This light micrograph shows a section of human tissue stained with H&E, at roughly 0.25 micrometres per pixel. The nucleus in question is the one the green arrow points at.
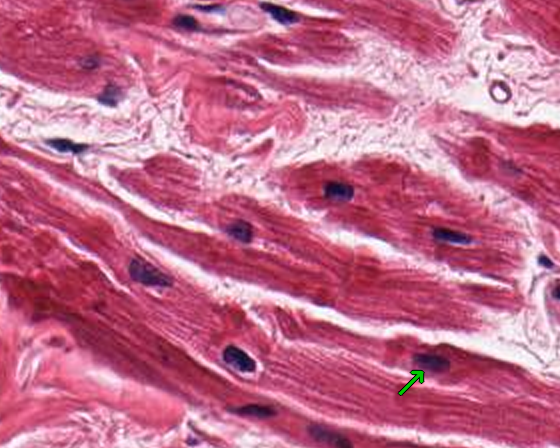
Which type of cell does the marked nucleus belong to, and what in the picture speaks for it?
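This is a cardiomyocyte. The nucleus is oval and drawn out along the length of the fibre, and it is about as large as the other nuclei in the field. The nucleus stains dark purple, fairly evenly across its area. The nucleus lies inside the fibre, with pink cytoplasm continuing beyond it at both ends along the fibre. The cytoplasm is deep pink and shows fine streaks running lengthwise, parallel to the fibre. The cell runs in the same direction as the neighbouring fibres in a band of parallel fibres, with a pale gap separating it from the fibre above.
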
